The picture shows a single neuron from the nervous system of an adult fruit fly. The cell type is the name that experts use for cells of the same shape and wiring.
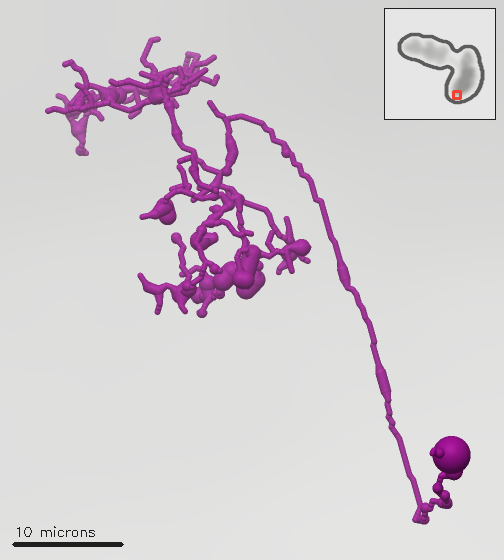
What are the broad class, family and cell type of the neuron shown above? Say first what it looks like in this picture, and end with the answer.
It is in the brain and does not reach the nerve cord. By the scale bar it is about 45 microns tall in this view. The picture shows dozens of branch ends. It is an optic-lobe intrinsic neuron. The family is Mi. The cell type is Mi16.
